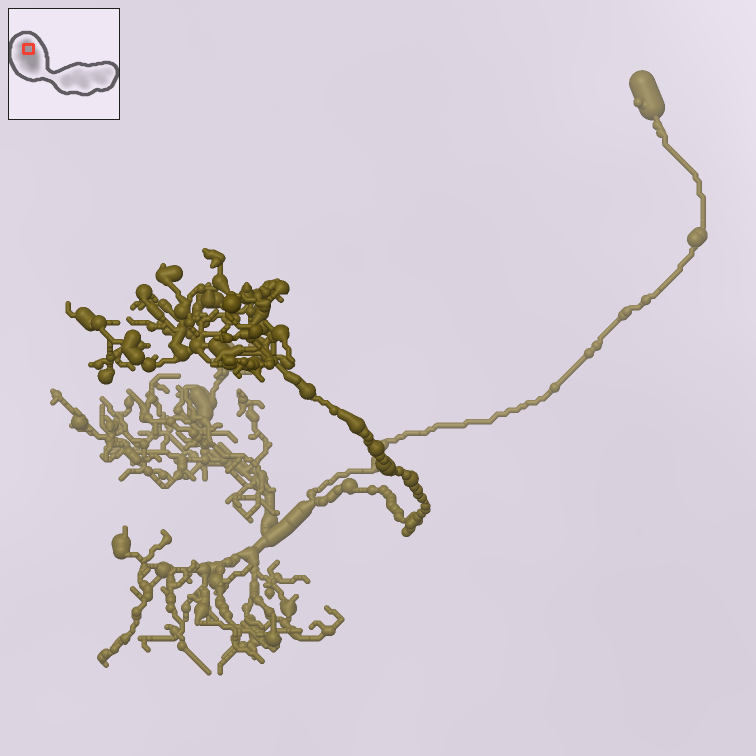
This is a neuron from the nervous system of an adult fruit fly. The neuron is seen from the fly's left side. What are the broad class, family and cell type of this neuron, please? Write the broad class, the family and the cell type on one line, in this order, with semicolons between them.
central-brain intrinsic neuron; class CX; hDeltaC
